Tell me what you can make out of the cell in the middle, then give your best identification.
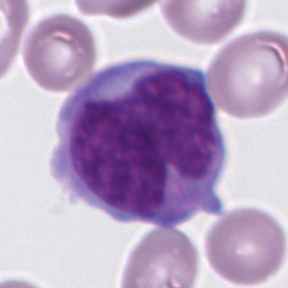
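Taking each feature in turn, the nucleus carries a notch at its lower right, and no nucleoli can be made out within it. Next, the cytoplasm shows no distinct granules. Last, the cell edge is ragged, with small projections along its lower left side. This is an atypical promyelocyte.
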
